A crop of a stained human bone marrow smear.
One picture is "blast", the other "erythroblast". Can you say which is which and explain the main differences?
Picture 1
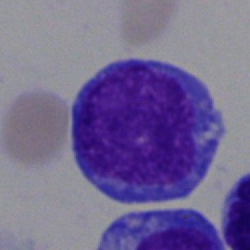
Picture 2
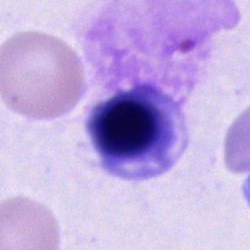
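Of the two pictures, the first shows a blast and the second an erythroblast. In the blast the chromatin is fine and evenly spread, without coarse dark clumps; in the erythroblast it is very dark and densely condensed, looking almost uniformly solid.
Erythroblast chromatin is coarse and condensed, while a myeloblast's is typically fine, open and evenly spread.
No nucleolus can be seen in the erythroblast.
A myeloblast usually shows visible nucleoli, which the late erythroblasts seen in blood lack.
The blast's nucleus sits toward the upper left, and its cytoplasm is a narrow, deep blue rim, widest on the right and lower side.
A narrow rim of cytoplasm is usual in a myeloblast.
Neither cell shows granules in its cytoplasm.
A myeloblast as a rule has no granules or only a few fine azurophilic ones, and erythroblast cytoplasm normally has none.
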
